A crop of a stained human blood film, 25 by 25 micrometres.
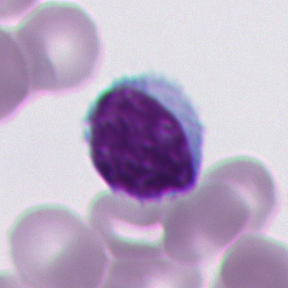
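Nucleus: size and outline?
Oval, about 11 by 8 micrometres, filling most of the cell.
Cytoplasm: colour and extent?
Pale blue, a narrow rim that is widest along the upper right of the nucleus.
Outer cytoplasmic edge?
Slightly ragged rather than smooth.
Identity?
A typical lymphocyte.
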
